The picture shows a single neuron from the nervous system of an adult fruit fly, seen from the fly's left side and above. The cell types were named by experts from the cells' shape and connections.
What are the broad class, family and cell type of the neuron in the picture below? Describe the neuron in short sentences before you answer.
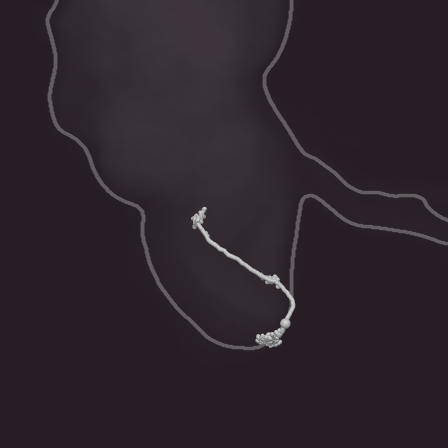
As drawn here it is taller than it is wide. Its broad class is optic-lobe intrinsic neuron. Its family is TmY. Its cell type is TmY9b.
